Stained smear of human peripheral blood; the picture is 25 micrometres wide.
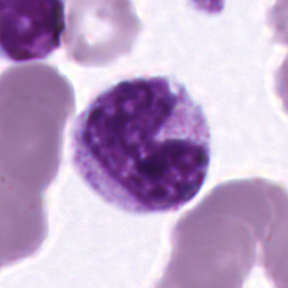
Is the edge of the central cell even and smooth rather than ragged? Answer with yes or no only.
Yes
